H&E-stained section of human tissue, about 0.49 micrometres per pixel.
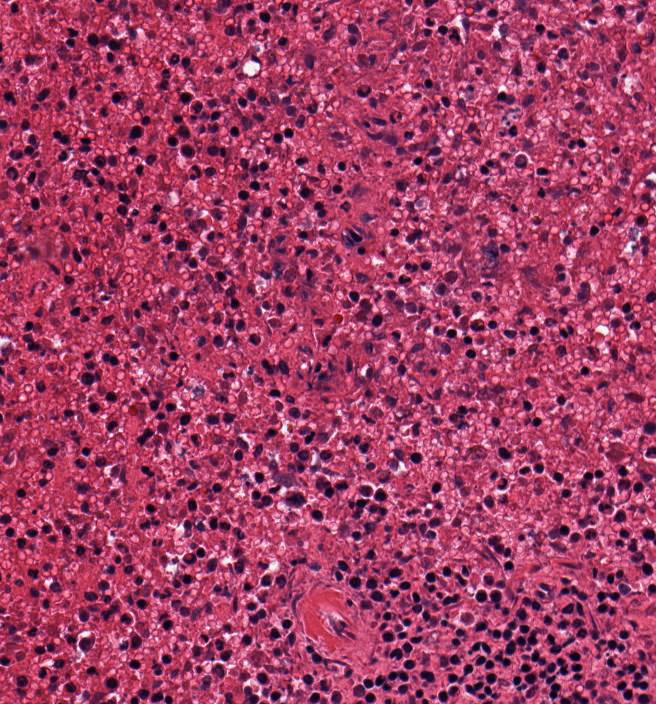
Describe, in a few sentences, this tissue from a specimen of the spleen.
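First, the arrangement: the whole field is one diffuse, solid sheet of cells, without glands, tubules or other organised units. Next, the nuclei: many small, round, darkly stained ones are scattered evenly across it. Then vessels: near the bottom centre a small vessel with a pink wall stands out from the surrounding sheet. Finally, fat: no fat cells or clear fat vacuoles are present anywhere.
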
